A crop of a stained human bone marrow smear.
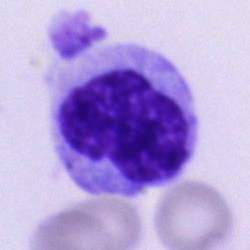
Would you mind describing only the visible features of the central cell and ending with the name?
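Starting with shape, the central cell has a smooth, rounded-oval outline. Next, the nucleus is large and occupies most of the cell, with a shallow notch along its lower edge. Then the chromatin, which is dark purple and clumped, with lighter patches between the clumps. Finally, the cell is a monocyte.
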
